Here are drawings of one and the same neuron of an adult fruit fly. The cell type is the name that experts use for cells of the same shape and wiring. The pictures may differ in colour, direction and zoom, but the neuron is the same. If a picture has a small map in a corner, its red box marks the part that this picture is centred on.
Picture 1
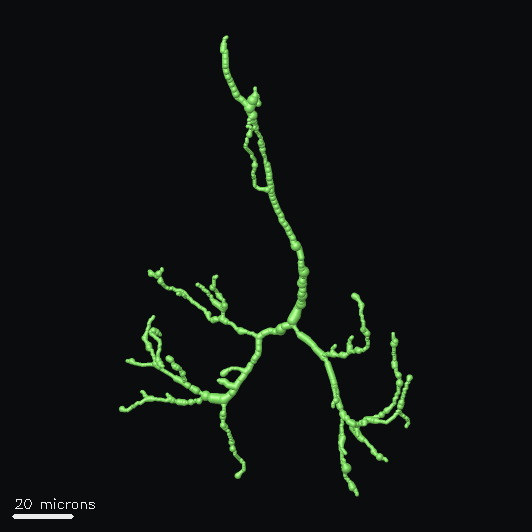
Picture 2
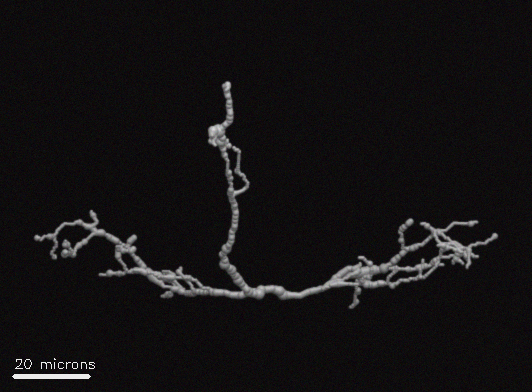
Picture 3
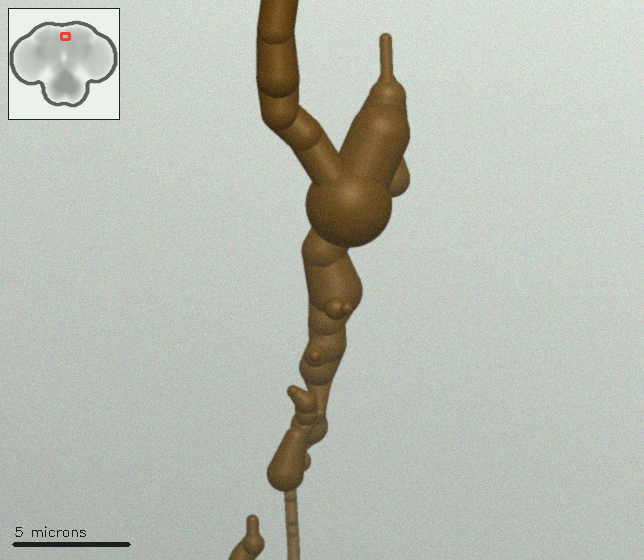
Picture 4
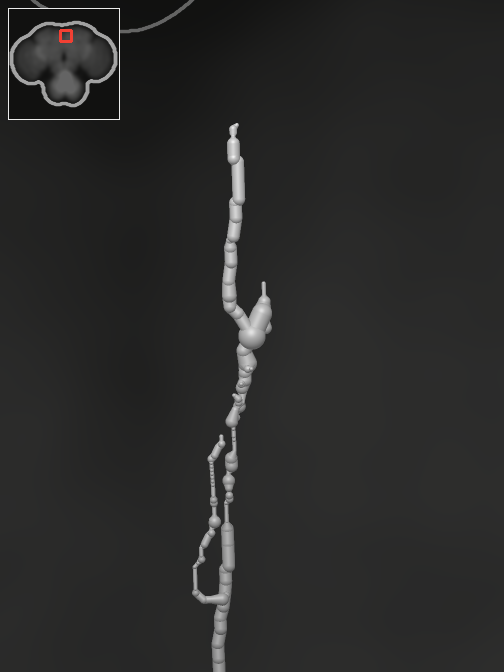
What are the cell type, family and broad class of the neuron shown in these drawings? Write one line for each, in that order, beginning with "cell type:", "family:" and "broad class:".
cell type: OCG03
family: OCG
broad class: visual projection neuron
